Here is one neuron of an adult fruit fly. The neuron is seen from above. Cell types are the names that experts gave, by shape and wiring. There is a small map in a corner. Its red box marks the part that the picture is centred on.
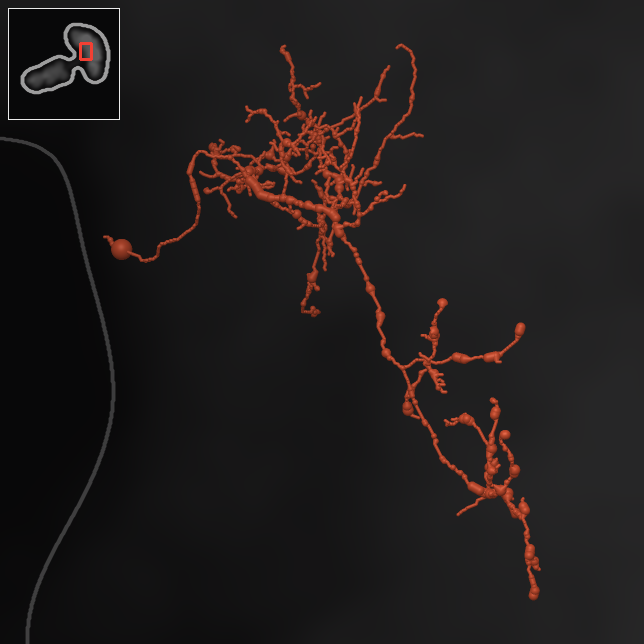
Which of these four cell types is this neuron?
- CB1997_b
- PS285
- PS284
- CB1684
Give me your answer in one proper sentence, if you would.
The cell type this neuron represents is PS285.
